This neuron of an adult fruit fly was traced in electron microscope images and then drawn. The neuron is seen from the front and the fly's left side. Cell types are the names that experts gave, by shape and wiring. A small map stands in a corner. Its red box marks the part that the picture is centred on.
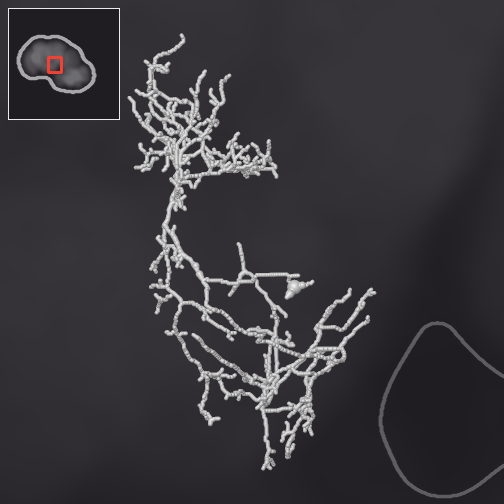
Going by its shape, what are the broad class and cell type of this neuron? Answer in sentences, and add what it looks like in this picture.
This is a central-brain intrinsic neuron. The cell type is VES107. The cell body can be seen in the middle of the picture. The picture shows dozens of branch ends.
